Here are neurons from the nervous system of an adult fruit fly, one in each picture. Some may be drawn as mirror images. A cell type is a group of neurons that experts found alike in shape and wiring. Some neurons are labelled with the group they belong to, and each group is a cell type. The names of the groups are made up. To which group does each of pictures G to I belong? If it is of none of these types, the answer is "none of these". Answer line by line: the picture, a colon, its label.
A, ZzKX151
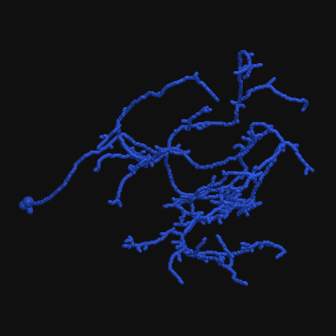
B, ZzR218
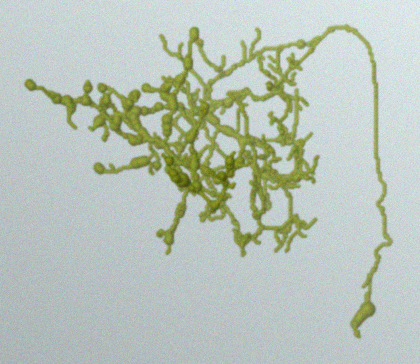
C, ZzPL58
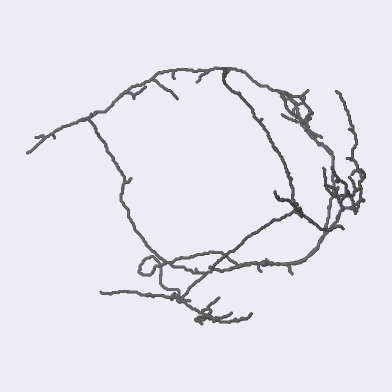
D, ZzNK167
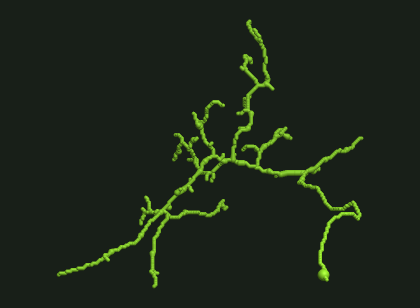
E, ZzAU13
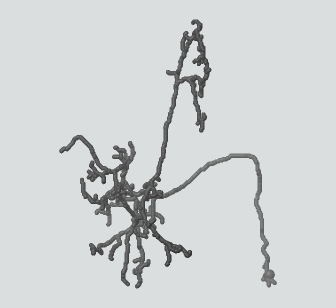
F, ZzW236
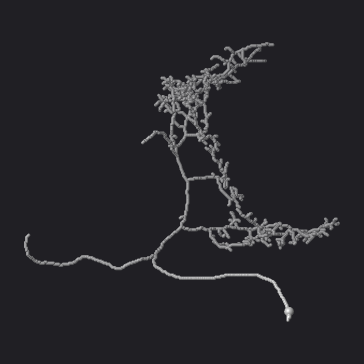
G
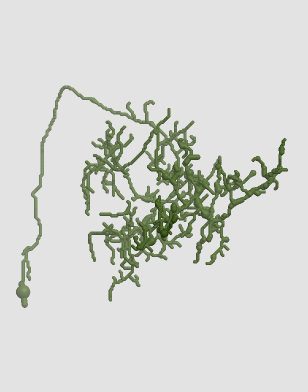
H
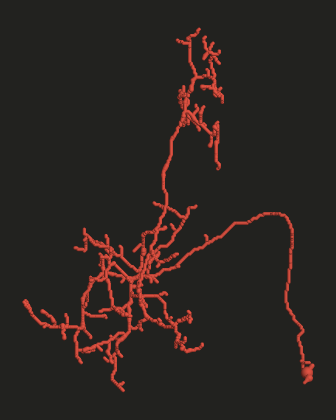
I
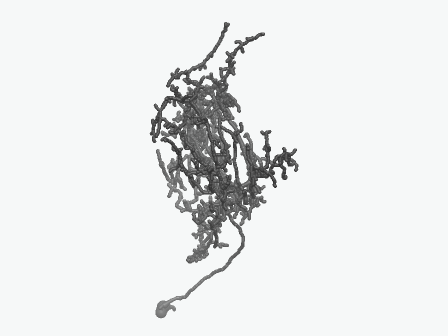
G: ZzR218
H: ZzAU13
I: none of these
